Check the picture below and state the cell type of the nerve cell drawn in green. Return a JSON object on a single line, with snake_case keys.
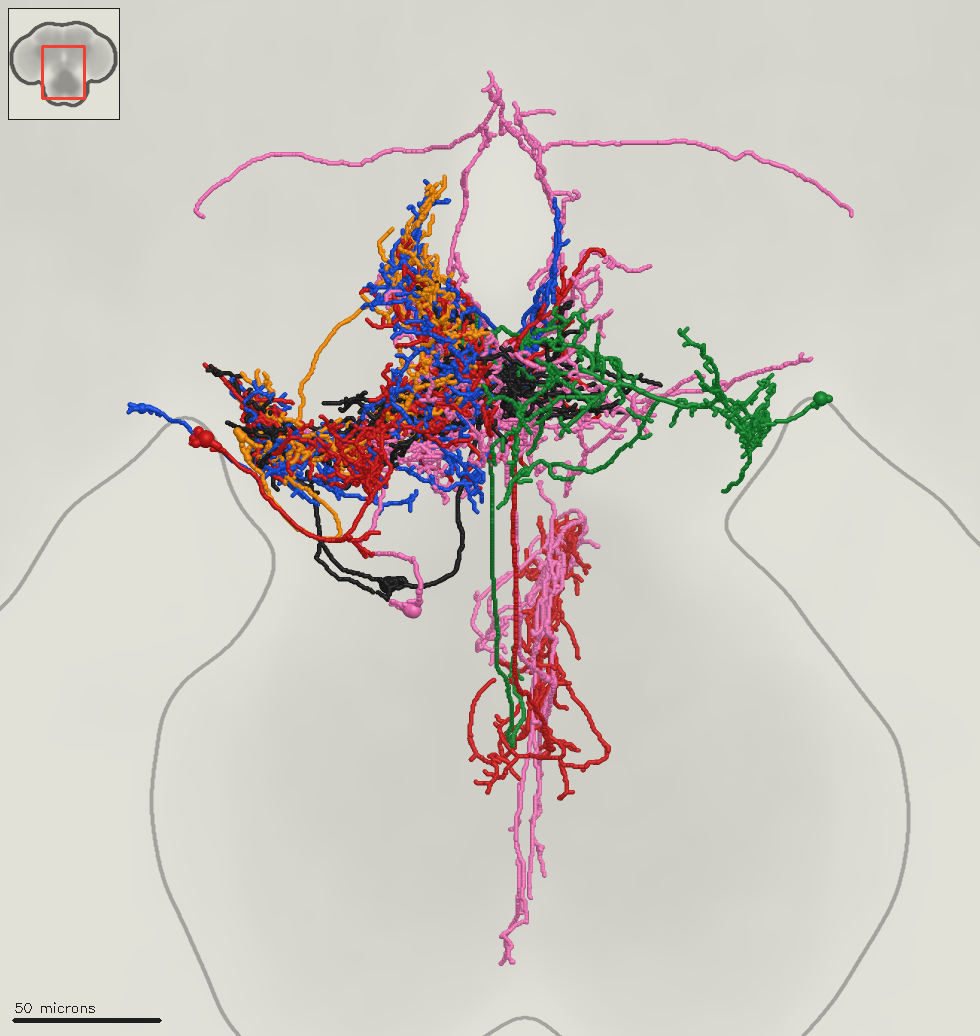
{"cell_type": "DNg77"}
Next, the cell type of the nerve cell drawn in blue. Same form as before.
{"cell_type": "GNG563"}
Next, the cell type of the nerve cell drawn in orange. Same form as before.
{"cell_type": "GNG554"}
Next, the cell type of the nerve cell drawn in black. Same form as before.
{"cell_type": "GNG561"}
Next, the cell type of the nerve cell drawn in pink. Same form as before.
{"cell_type": "DNg33"}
